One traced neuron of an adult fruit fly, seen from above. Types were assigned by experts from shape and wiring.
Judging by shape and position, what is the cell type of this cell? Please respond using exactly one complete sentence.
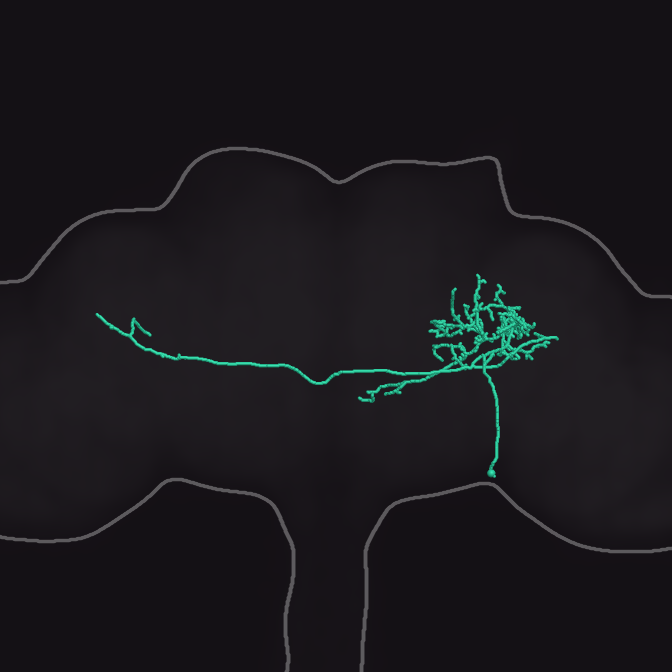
This neuron is recognized as the cell type CB1908.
